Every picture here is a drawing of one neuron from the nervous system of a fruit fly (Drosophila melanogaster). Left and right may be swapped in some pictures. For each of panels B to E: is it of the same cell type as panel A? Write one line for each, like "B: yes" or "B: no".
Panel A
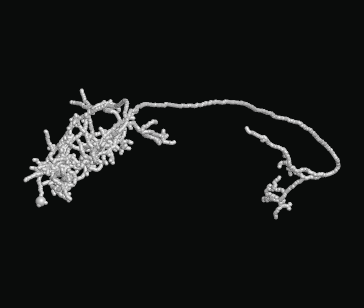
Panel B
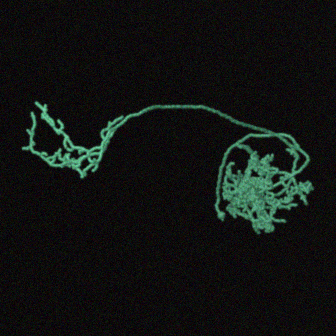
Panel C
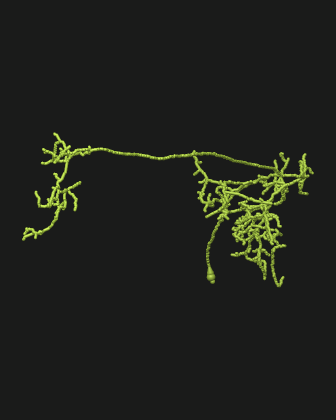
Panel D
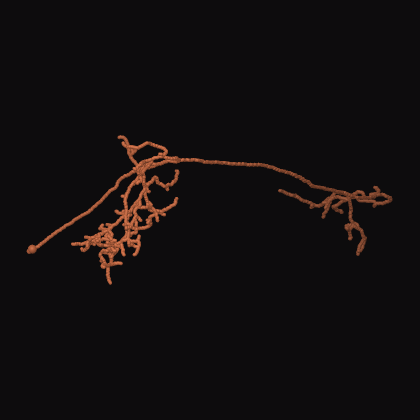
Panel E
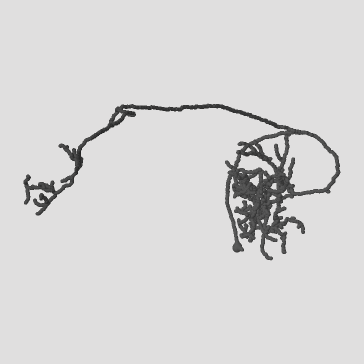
B: yes
C: no
D: no
E: yes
